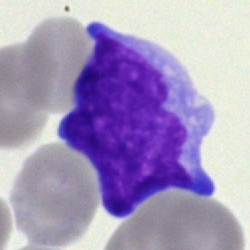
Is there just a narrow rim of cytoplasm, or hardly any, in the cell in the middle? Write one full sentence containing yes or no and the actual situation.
Yes, most of the cell is filled by the nucleus.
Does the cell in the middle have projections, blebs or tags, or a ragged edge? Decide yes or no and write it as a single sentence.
Yes, a rough outline, ragged or with projections, blebs or tags, belongs to this cell.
